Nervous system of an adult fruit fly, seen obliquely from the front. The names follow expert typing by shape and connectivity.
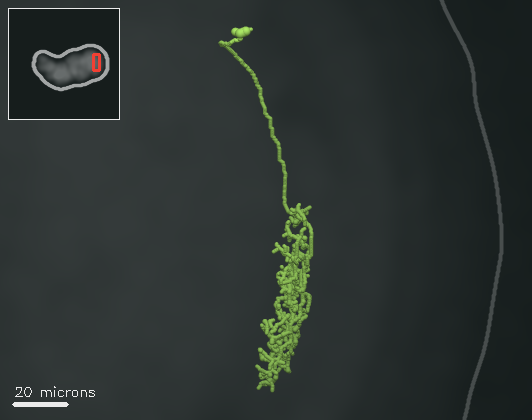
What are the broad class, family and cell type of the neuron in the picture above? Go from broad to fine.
optic-lobe intrinsic neuron; Pm; Pm2a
